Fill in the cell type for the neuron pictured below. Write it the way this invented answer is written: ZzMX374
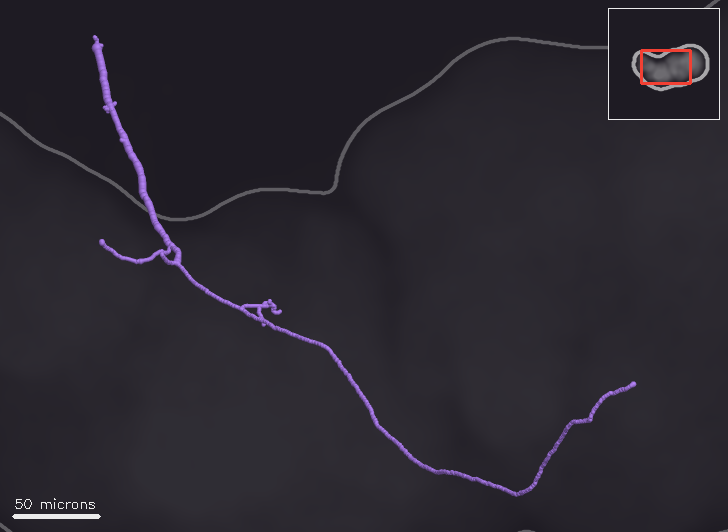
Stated: SApp08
